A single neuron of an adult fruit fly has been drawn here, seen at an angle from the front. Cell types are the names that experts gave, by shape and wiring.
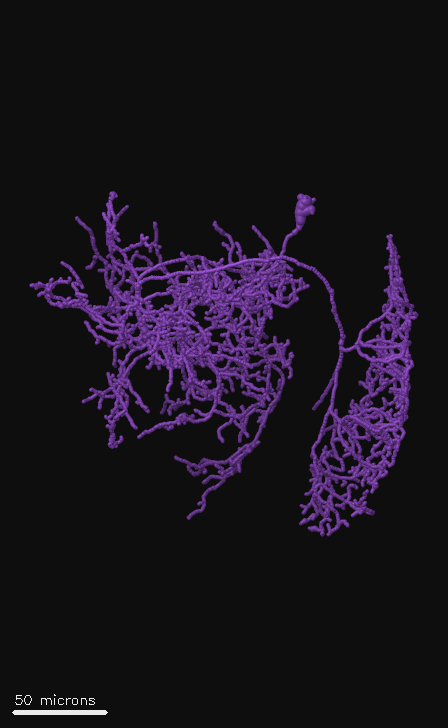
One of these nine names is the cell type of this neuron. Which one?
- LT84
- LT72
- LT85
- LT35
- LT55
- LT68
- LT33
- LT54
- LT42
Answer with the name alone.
LT42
